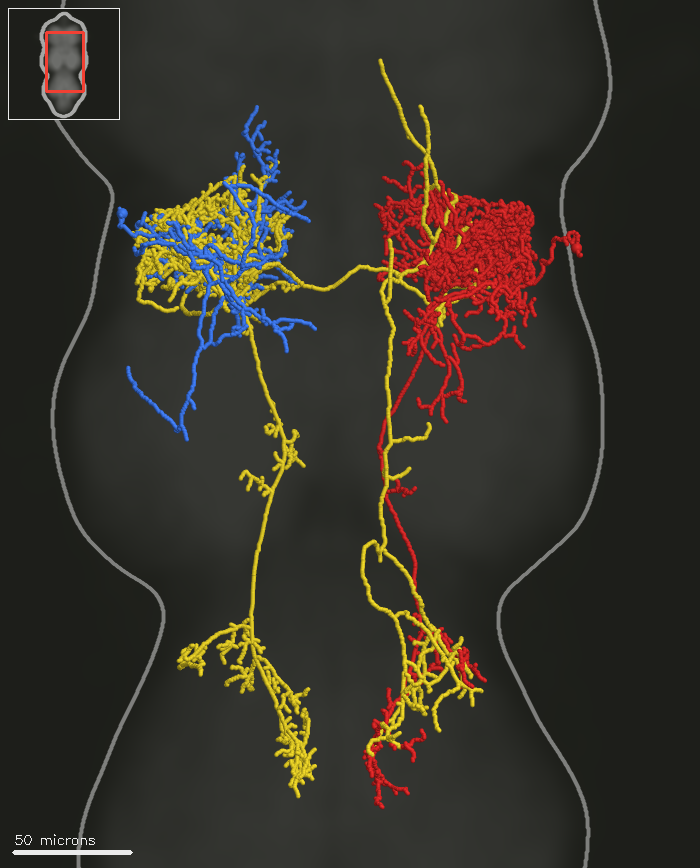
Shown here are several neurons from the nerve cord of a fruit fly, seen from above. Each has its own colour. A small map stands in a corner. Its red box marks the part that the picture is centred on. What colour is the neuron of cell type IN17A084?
blue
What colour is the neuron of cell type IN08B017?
yellow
